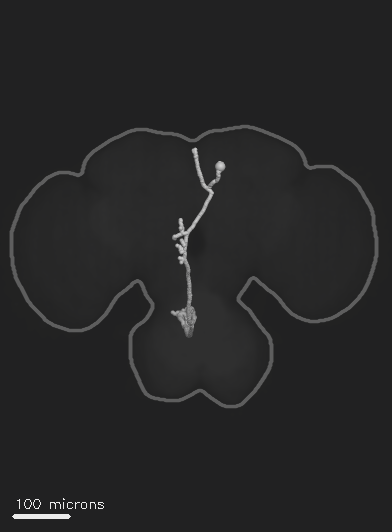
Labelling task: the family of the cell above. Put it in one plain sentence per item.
The family is DNp.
